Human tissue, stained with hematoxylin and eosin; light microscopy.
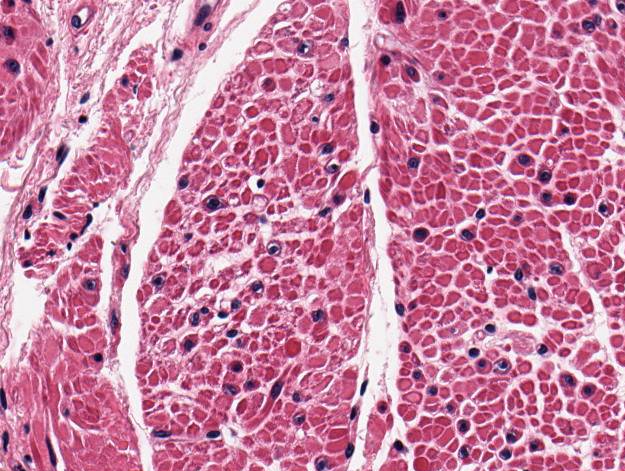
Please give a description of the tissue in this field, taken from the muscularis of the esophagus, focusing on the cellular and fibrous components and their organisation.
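Bundles of muscle fibres cut in cross-section fill the field, separated by pale clefts running roughly from top to bottom. These clefts contain only scant connective tissue with a few elongated dark nuclei. At the left margin the fibres are cut more lengthwise and carry elongated nuclei. Neither epithelium nor glands are present.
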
